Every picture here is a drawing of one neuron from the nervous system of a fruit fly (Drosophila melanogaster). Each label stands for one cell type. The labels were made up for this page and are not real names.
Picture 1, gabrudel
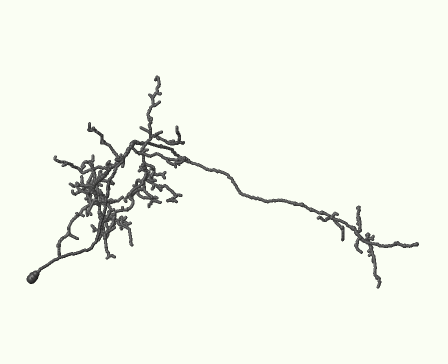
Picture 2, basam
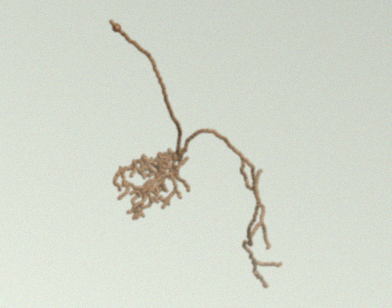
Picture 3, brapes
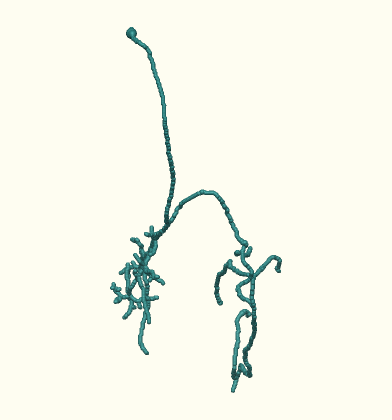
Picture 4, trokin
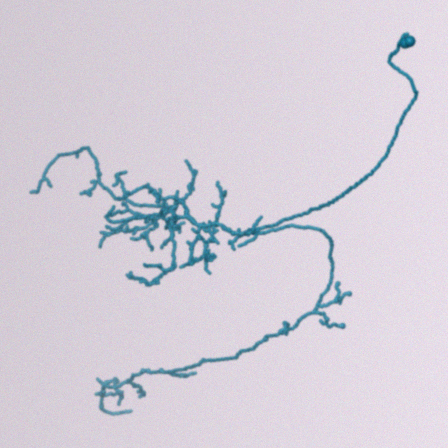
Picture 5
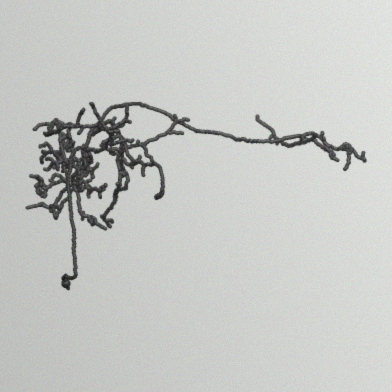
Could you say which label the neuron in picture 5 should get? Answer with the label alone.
gabrudel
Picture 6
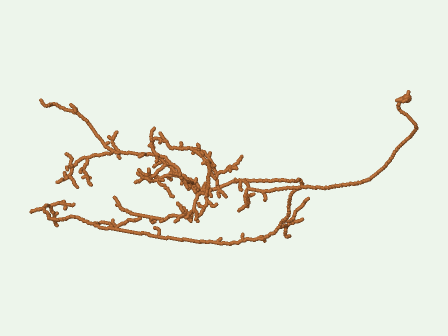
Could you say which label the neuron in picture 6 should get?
trokin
